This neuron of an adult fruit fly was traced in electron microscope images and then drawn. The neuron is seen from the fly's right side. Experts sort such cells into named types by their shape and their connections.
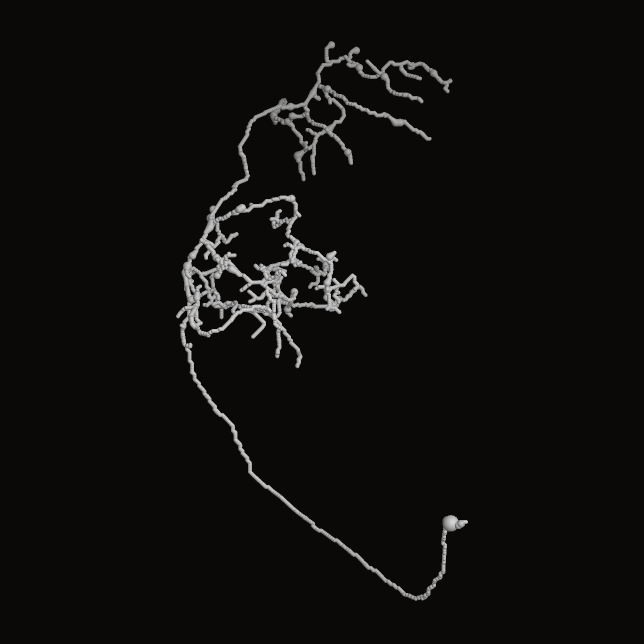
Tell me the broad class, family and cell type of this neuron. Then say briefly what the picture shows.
It is a central-brain intrinsic neuron. Its family is hemilineage LHa3. Its cell type is LHAV3b6_b. The picture shows dozens of branch ends. As drawn here it is taller than it is wide.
